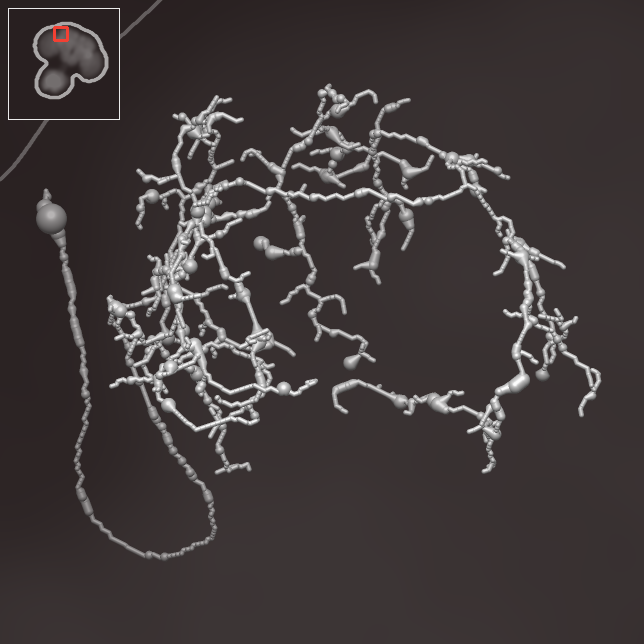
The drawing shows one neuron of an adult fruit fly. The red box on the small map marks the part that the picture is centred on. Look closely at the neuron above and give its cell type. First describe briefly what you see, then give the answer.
Dozens of branch ends can be seen. In this view it is about as wide as it is tall. This is a central-brain intrinsic neuron. It is of cell type CB1509.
